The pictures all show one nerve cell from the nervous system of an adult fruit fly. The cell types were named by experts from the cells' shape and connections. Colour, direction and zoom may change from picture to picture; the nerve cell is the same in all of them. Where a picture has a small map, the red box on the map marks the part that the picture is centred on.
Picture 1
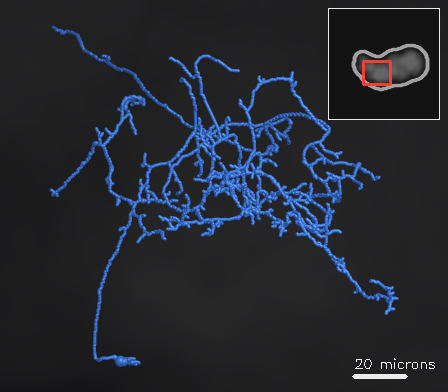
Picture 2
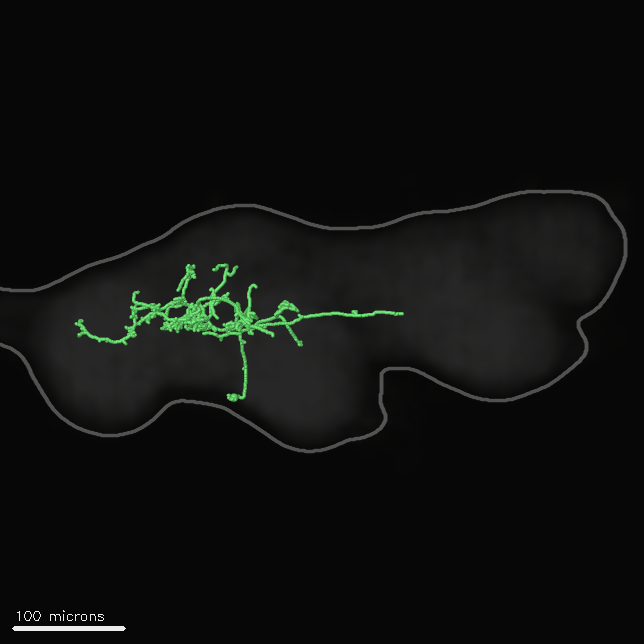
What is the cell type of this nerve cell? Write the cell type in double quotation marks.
"IN07B054"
